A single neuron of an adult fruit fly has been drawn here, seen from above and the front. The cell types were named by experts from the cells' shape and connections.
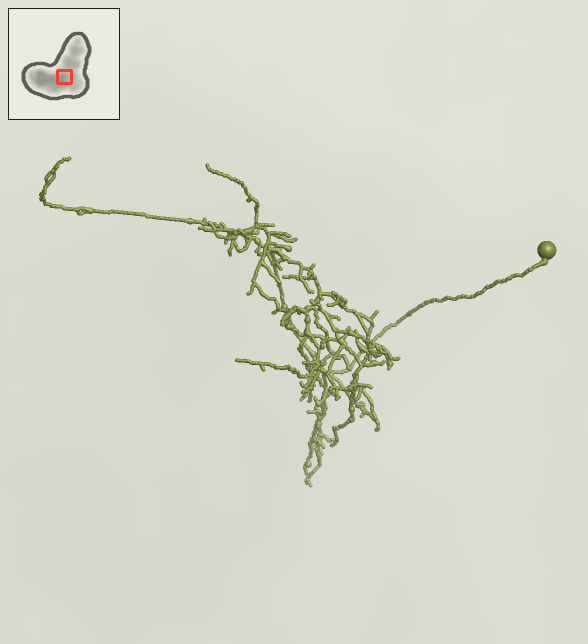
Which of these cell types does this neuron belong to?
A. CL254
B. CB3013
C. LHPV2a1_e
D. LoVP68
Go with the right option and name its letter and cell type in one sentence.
Option B, namely CB3013, is the cell type of the neuron.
